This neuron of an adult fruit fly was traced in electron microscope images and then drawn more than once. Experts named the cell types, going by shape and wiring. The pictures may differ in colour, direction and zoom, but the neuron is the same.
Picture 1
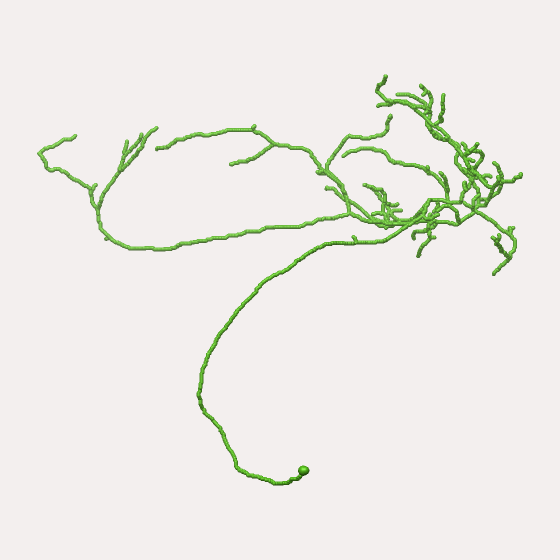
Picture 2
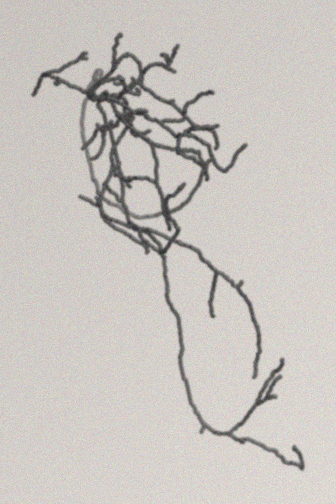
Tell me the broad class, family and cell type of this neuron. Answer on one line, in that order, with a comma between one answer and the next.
nerve-cord intrinsic neuron, hemilineage 06B, IN06B074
